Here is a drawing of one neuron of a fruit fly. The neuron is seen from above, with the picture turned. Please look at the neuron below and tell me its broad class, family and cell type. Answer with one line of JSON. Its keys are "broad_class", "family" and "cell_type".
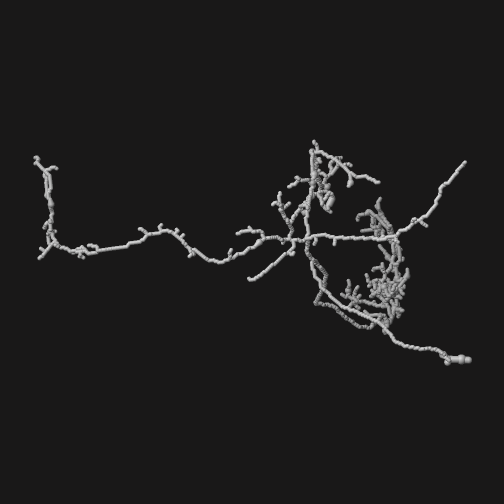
{"broad_class": "central-brain intrinsic neuron", "family": "hemilineage CREa2_ventral", "cell_type": "CB2117"}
